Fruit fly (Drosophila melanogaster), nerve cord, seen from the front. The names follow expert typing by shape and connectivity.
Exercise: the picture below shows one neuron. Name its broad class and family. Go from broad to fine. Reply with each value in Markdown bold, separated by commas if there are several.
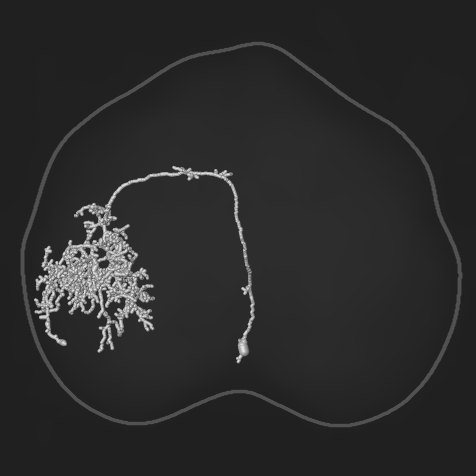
**nerve-cord intrinsic neuron**, **hemilineage 06B**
